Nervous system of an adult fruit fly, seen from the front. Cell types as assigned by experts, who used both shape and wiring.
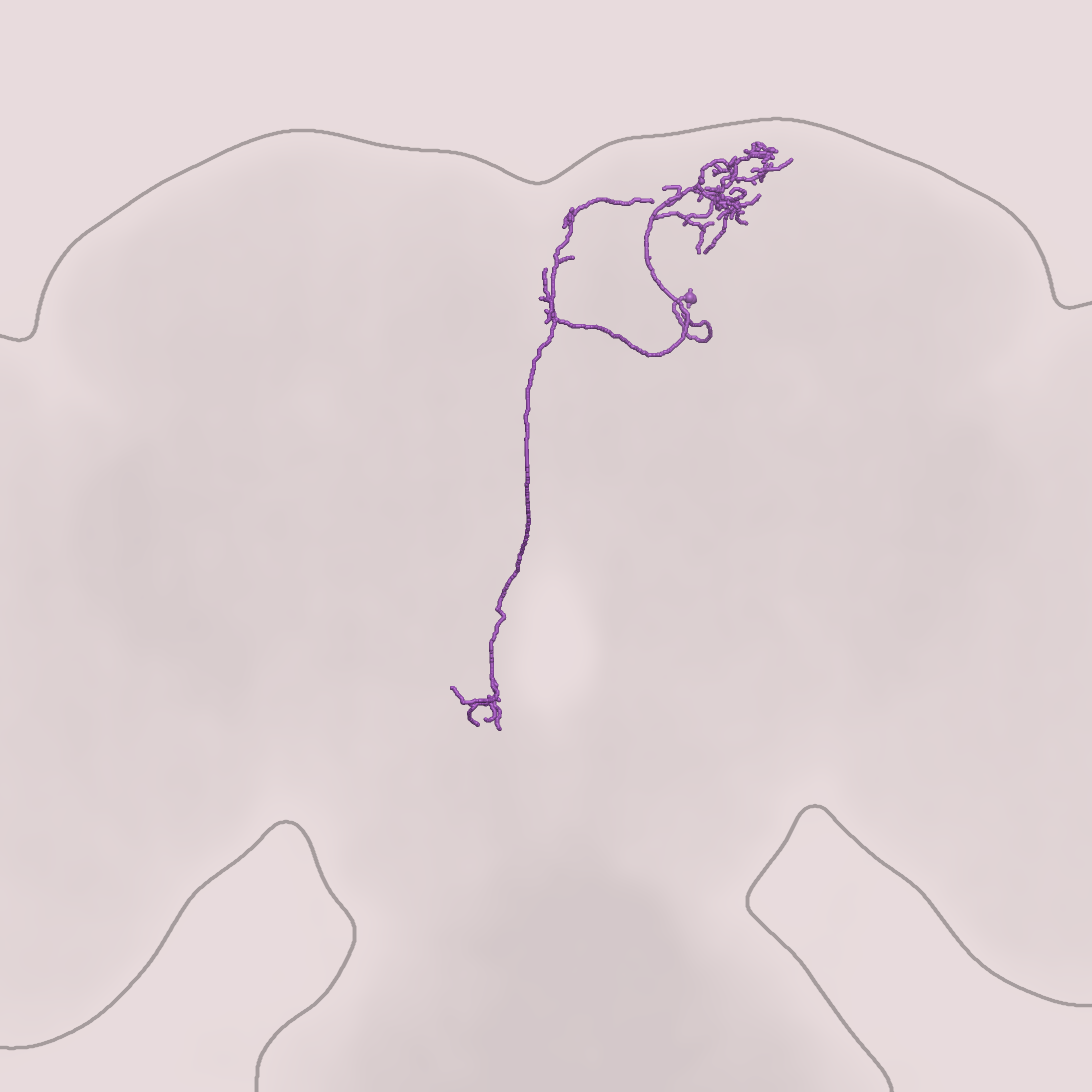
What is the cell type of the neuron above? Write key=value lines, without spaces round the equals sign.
cell_type=SMP484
